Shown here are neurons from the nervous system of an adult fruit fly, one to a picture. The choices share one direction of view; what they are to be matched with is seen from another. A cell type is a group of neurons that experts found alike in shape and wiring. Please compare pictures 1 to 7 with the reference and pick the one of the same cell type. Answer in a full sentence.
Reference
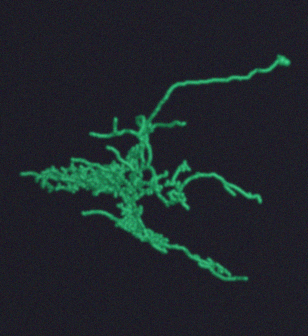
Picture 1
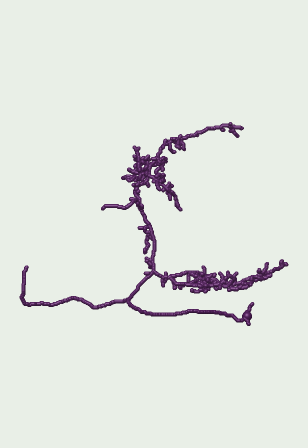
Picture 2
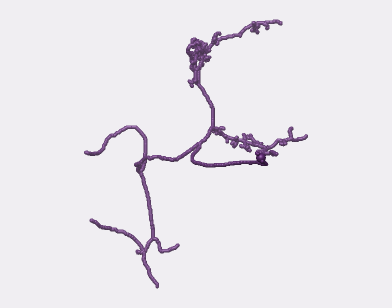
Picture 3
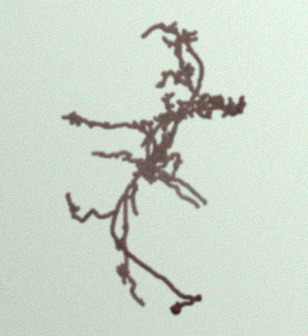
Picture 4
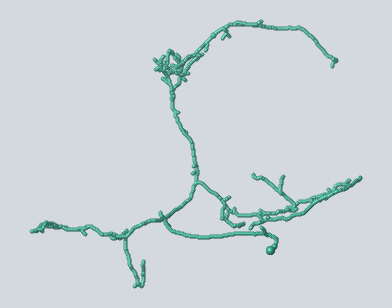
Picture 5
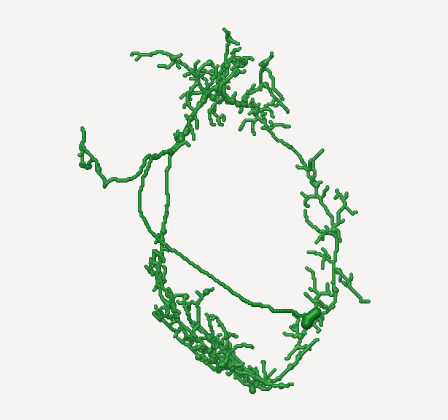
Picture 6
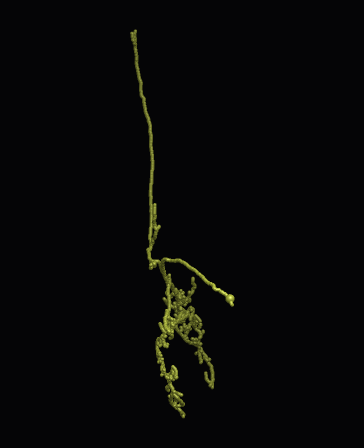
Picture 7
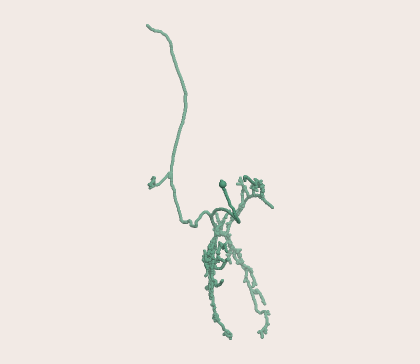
The neuron in picture 3 is of the same cell type.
